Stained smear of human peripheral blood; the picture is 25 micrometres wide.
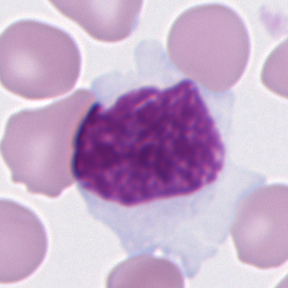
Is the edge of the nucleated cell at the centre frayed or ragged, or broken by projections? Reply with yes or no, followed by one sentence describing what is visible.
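Yes. The cytoplasm pushes out in several short, pointed projections at its edge.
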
